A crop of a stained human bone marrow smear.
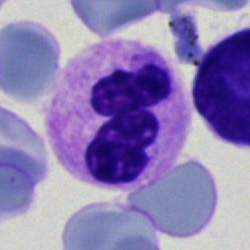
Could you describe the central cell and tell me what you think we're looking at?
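This one's quick: smooth, round outline, dark purple chromatin that's coarsely clumped, and no nucleoli showing in the nucleus. No vacuoles in the cytoplasm either. It's a segmented neutrophil.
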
